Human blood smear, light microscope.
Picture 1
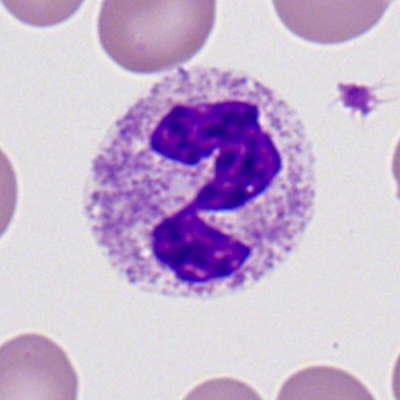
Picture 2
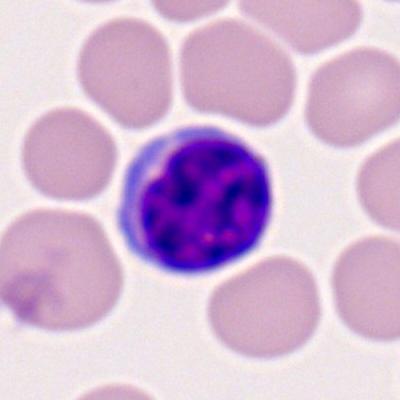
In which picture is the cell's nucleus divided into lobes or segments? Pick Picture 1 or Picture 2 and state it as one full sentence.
It is in Picture 1 that the cell's nucleus is lobed.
